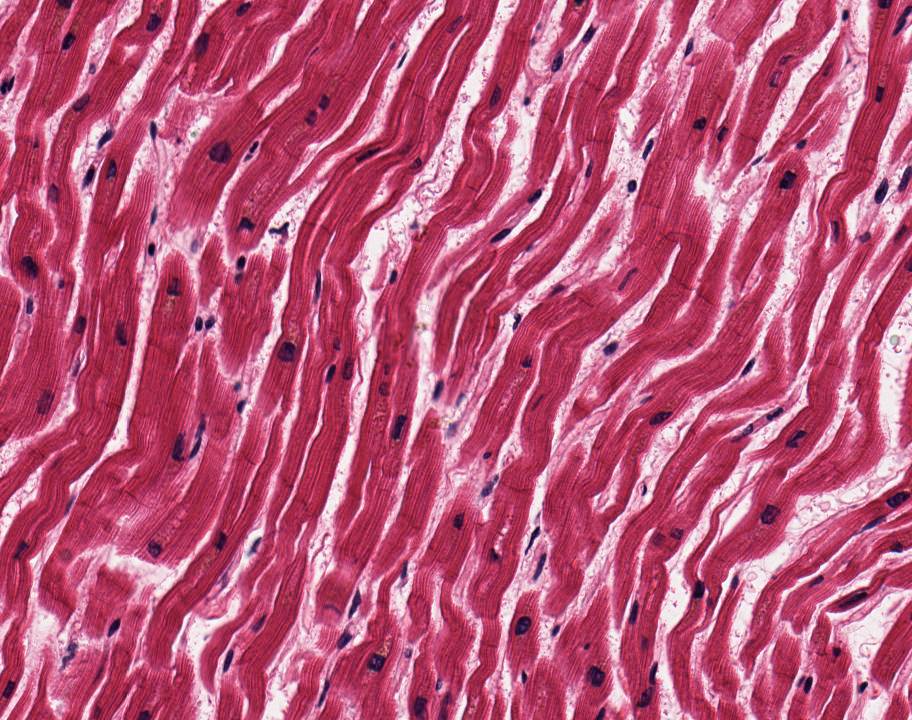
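Atrial appendage of the heart. Look closely along each muscle fibre and you will find fine cross-striations running across it. Notice, too, how some fibres branch and merge with their neighbours. The nuclei are oval and sit in the middle of the fibres, while the cytoplasm stains a deep red-pink.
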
